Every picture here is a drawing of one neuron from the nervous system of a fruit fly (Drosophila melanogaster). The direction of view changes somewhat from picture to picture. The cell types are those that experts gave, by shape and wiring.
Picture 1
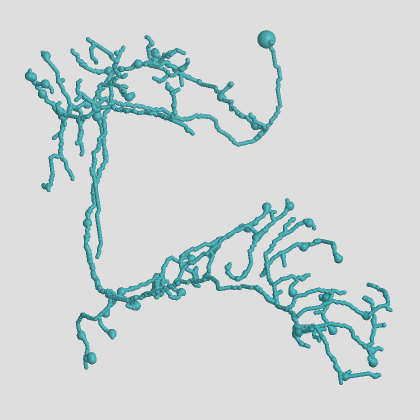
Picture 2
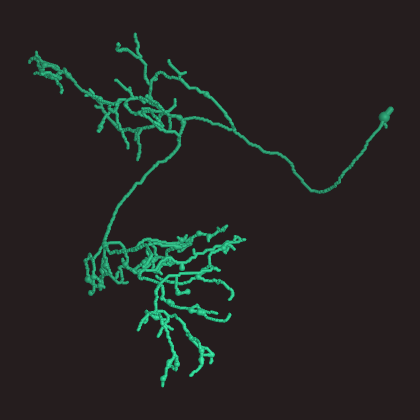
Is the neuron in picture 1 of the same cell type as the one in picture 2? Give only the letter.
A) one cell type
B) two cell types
B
